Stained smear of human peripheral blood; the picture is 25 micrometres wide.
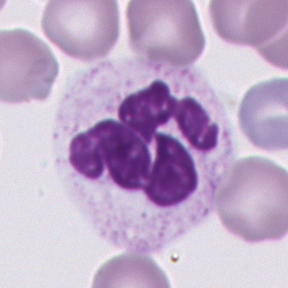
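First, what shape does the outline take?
Roughly round, and smooth all the way around.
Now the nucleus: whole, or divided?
Divided into several separate lobes, and I can see no nucleoli in it.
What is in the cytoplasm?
Fine violet granules, scattered through it.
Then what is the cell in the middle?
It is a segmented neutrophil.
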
